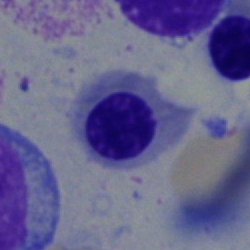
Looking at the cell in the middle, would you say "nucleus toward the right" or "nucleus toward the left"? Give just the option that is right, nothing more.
Nucleus toward the left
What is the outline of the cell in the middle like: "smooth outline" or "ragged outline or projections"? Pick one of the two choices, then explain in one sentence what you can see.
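Ragged outline or projections. The cell outline is irregular and drawn out into a tapering extension towards the right.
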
